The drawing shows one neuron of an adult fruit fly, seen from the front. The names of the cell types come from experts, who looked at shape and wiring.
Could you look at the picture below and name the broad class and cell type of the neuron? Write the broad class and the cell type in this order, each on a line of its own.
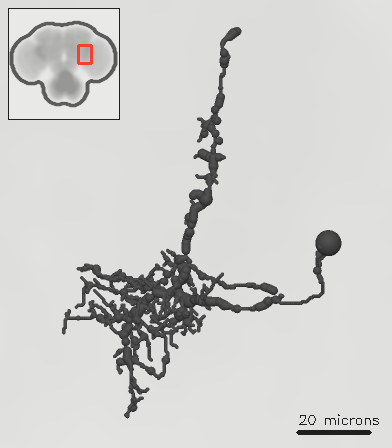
central-brain intrinsic neuron
WED063_b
